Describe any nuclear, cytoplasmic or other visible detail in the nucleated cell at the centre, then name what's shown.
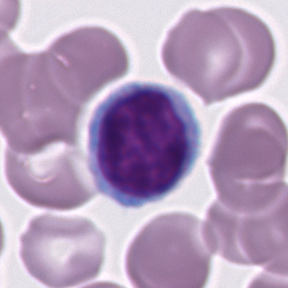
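The cell has a smooth, round outline. Its nucleus is round to slightly oval, shows no indentation, and contains no visible nucleoli. The cytoplasm is pale blue. This is a typical lymphocyte.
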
